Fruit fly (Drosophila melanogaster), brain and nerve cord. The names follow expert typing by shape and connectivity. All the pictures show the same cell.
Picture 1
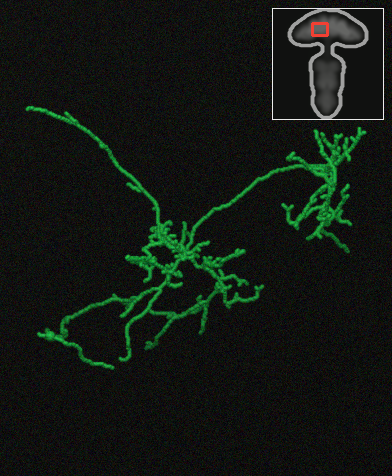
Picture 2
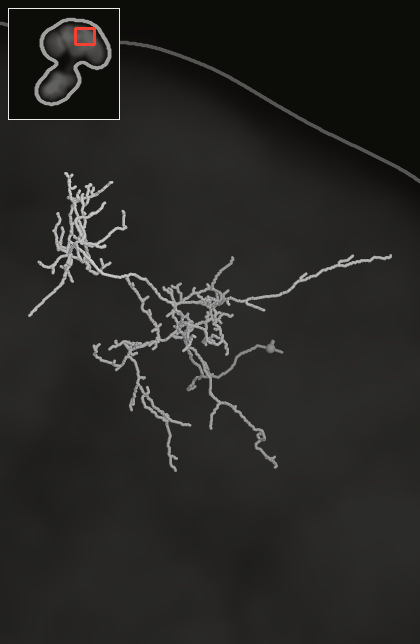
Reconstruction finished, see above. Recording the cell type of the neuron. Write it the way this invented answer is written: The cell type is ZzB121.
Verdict: The cell type is SMP277.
